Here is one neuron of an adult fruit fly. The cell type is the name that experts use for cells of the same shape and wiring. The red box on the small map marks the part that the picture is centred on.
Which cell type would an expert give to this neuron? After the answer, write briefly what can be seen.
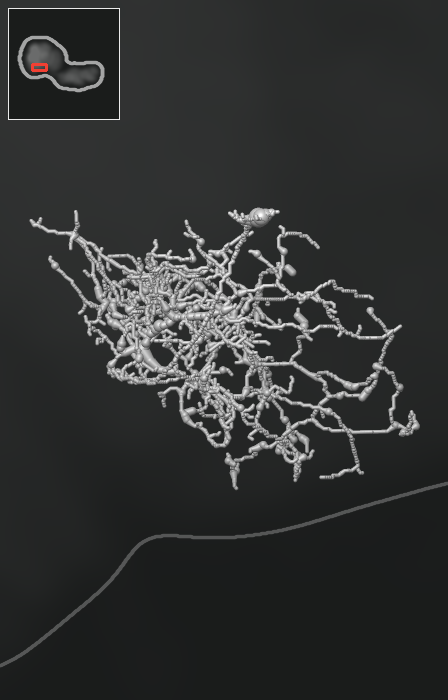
It is of cell type GNG248. Its broad class is central-brain intrinsic neuron. In this view it is wider than it is tall.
